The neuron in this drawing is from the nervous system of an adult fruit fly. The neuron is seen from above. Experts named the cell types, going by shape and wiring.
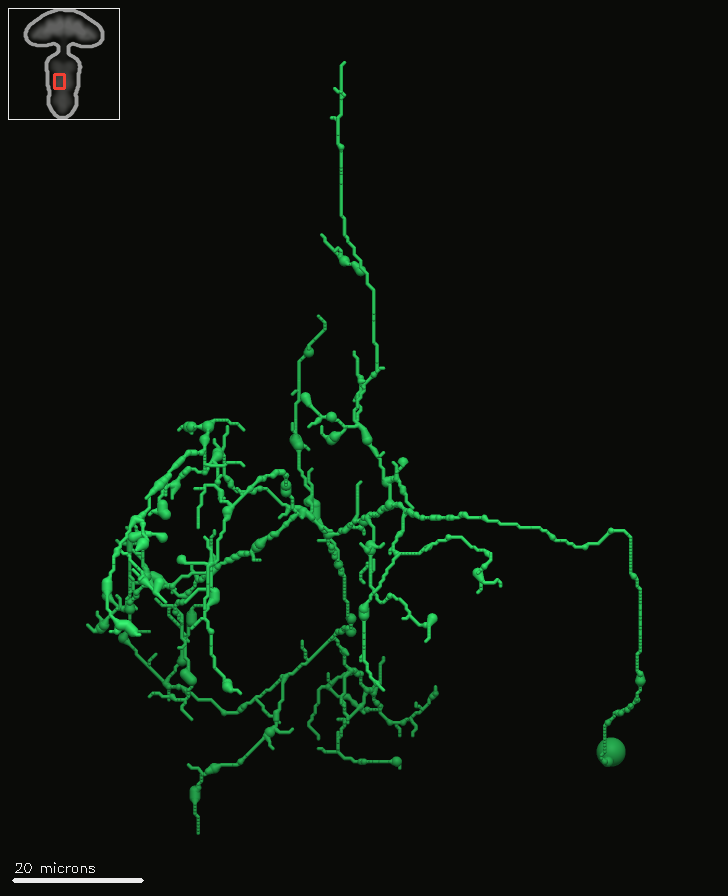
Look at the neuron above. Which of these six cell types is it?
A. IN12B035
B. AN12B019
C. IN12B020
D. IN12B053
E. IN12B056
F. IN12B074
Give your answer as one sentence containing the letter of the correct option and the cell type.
It is option D, IN12B053, that gives the cell type of the neuron.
